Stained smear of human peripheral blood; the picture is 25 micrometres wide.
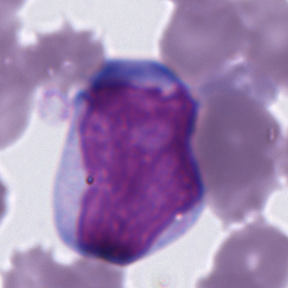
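Myeloblast: the central cell in this blood smear has an irregular, angular outline rather than a round one, and its nucleus fills most of it. You'll see the cytoplasm rim is widest on the left, and a tiny dark round dot sits on the left border of the nucleus.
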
